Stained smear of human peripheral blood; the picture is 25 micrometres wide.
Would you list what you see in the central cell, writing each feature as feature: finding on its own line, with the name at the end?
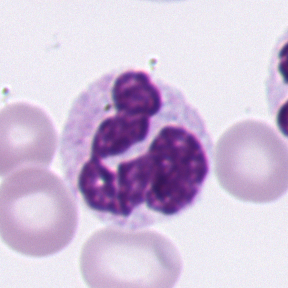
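Outline: roughly round and smooth, as far as I can tell.
Nucleus: split into about four lobes.
Nucleoli: none that I can see.
Cytoplasm: fine, faint lilac granules.
Name: segmented neutrophil.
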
